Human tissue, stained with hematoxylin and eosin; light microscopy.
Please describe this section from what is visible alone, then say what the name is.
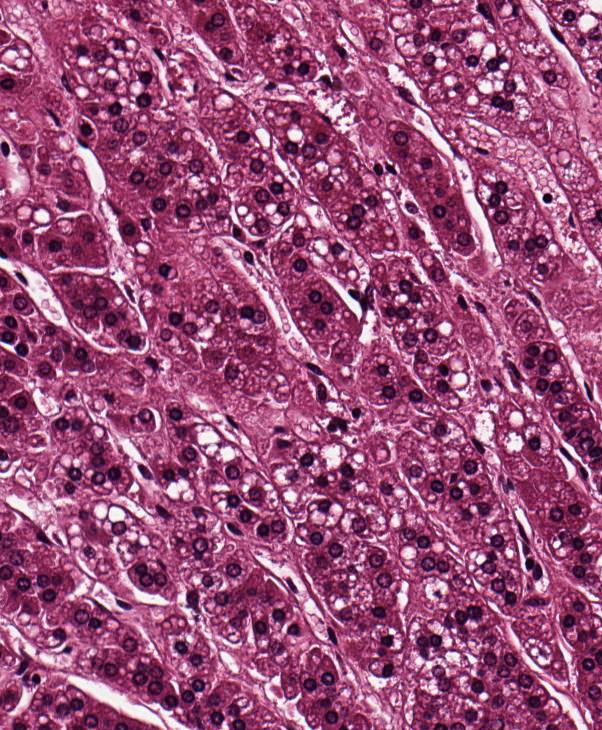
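Many of these cells are filled with numerous small, round, clear vacuoles. The cord cells' nuclei look round, dark and central. Between the cords run thin-walled, slit-like capillaries with flattened, elongated endothelial nuclei. Stroma there is very scant, and I see no broad fibrous bands. This section is adrenal gland.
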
